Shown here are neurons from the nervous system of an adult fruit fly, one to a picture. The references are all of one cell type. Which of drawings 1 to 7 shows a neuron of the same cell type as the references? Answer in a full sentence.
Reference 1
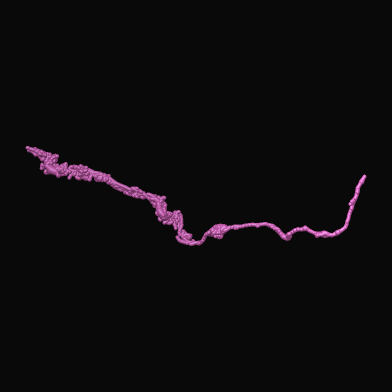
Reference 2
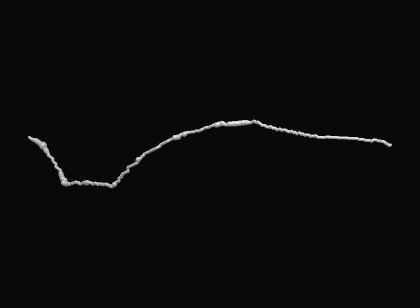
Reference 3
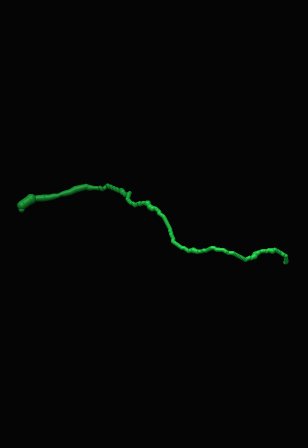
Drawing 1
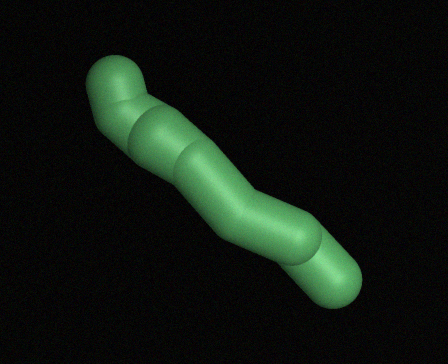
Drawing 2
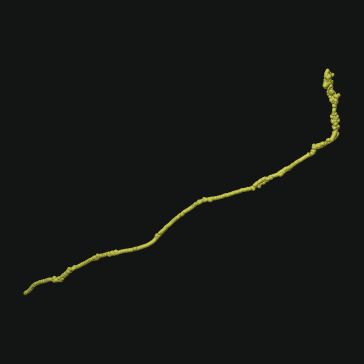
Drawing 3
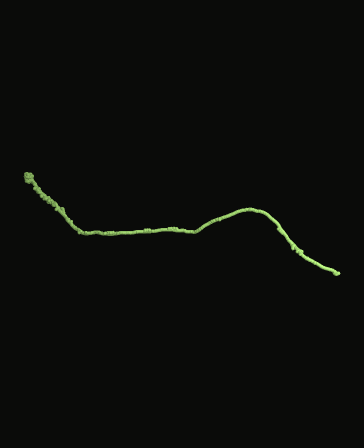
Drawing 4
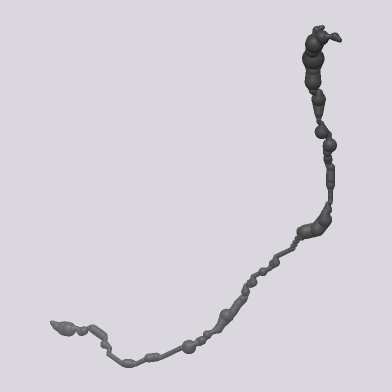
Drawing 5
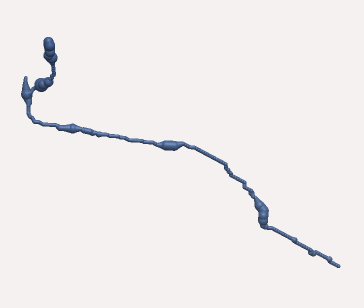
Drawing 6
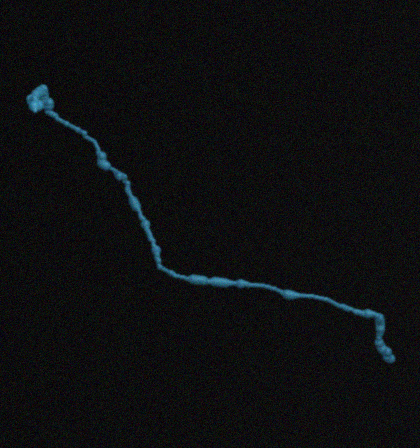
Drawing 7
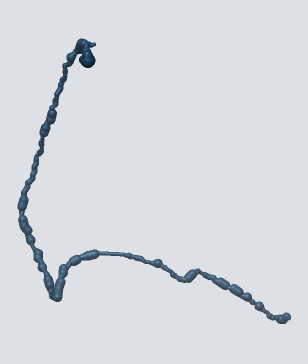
The neuron in drawing 2 is of the same cell type.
